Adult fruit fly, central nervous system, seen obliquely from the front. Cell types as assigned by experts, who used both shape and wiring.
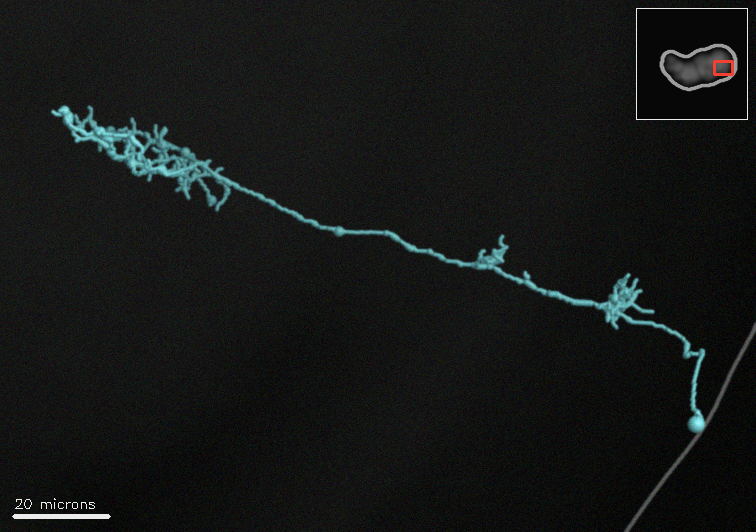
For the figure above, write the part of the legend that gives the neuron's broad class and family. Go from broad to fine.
optic-lobe intrinsic neuron; TmY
